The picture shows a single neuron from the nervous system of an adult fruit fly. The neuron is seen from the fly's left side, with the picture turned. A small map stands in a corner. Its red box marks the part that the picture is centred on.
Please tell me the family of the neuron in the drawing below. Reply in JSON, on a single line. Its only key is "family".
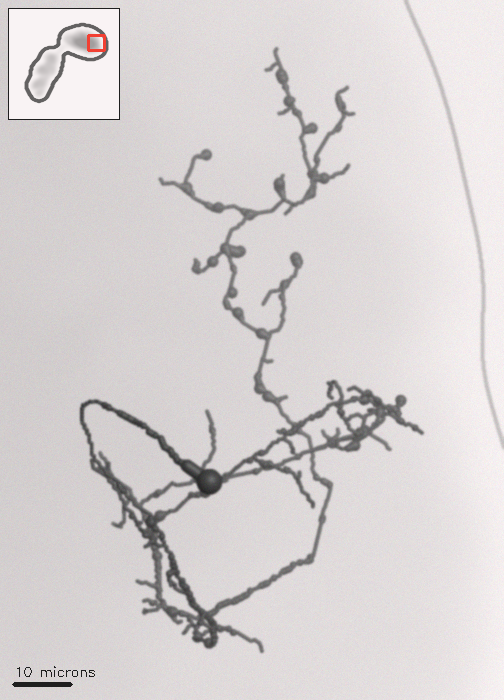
{"family": "hemilineage SIPa1_ventral"}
